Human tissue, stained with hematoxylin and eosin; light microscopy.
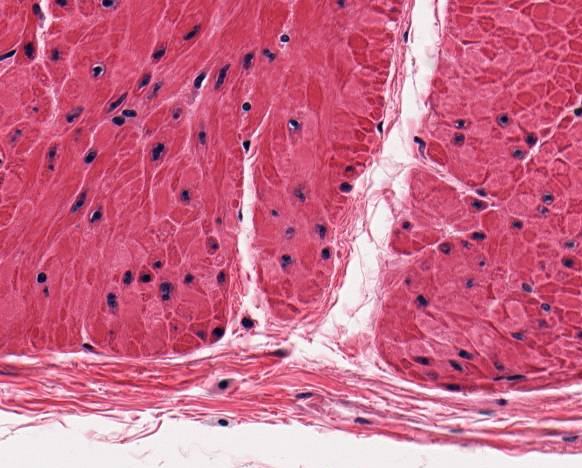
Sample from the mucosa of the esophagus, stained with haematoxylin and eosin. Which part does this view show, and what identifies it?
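The field shows smooth muscle, arranged in separate bundles divided by pale clefts. Its cytoplasm is strongly eosinophilic and fairly uniform pink.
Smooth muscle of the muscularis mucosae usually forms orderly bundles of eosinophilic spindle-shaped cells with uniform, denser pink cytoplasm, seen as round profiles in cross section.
In the right bundle the fibres are cut mostly in cross-section and appear as polygonal profiles. A pale, loose connective tissue septum runs roughly vertically between the middle and right bundles.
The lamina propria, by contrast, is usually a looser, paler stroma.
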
